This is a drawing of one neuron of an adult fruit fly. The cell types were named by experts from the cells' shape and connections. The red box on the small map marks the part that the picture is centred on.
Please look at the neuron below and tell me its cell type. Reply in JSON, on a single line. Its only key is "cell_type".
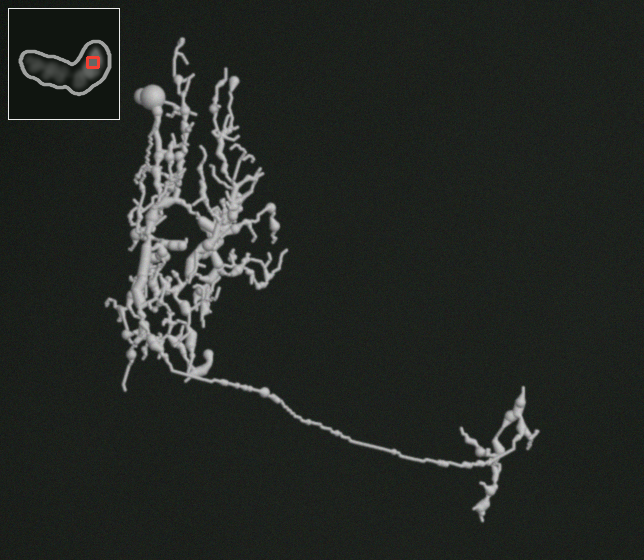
{"cell_type": "Tlp12"}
